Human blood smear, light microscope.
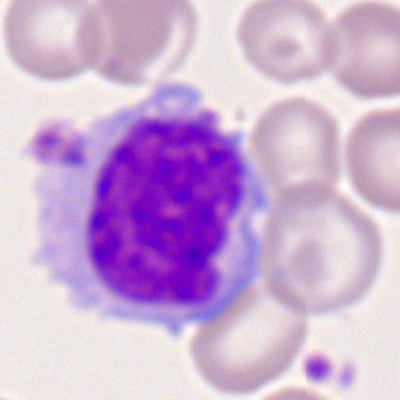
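Monocyte, with fine, short cytoplasmic projections fringing its edge, clearest on the left and lower sides. The pale blue-grey cytoplasm makes a wider rim on the left of the nucleus than on the right. Chromatin coarse, in dark clumps between paler areas.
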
